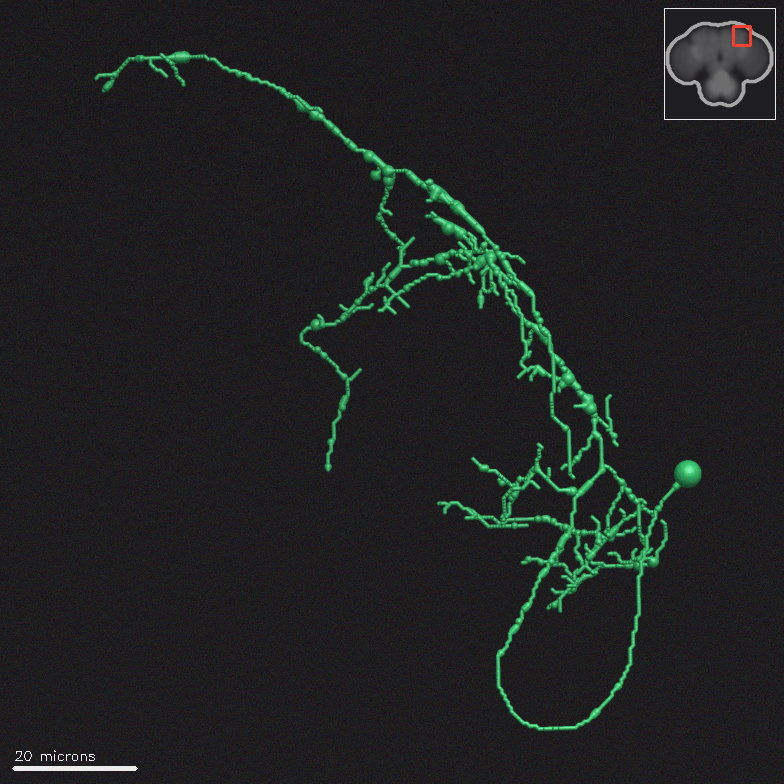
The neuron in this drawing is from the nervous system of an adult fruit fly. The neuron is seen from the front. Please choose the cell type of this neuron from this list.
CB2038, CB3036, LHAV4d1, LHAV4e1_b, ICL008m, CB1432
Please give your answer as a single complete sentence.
It is to cell type LHAV4d1 that the neuron belongs.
